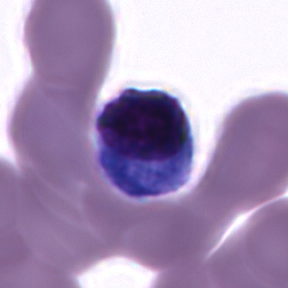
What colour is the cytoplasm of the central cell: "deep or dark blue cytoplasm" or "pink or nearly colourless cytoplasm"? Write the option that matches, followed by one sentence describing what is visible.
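Deep or dark blue cytoplasm. The cytoplasm is deep blue.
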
